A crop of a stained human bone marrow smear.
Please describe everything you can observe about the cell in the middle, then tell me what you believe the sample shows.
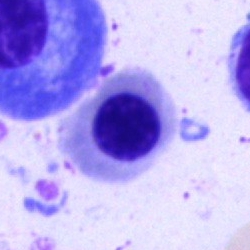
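A roughly round outline with smooth edges encloses this cell. Its chromatin is dense and stains very dark purple, and no nucleoli are visible. A broad rim of pale greyish-blue cytoplasm surrounds the nucleus on all sides. The cell is an erythroblast.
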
